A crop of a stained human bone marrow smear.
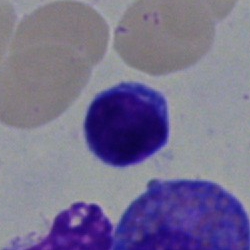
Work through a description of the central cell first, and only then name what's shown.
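Outline round. Little or no cytoplasm visible around the nucleus. Chromatin dark and dense throughout. No nucleoli seen. Lymphocyte.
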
